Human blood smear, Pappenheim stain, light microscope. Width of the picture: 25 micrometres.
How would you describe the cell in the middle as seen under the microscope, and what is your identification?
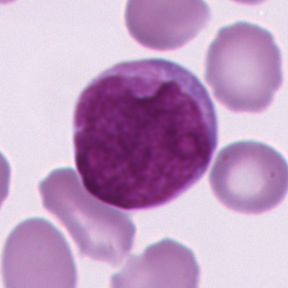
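See how the nucleus fills almost the whole cell? It's about 12 micrometres across, with a small notch in its upper edge, and the chromatin is finely granular with no coarse clumps. The cytoplasm is just a thin rim, widest at the top. That's a myeloblast.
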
